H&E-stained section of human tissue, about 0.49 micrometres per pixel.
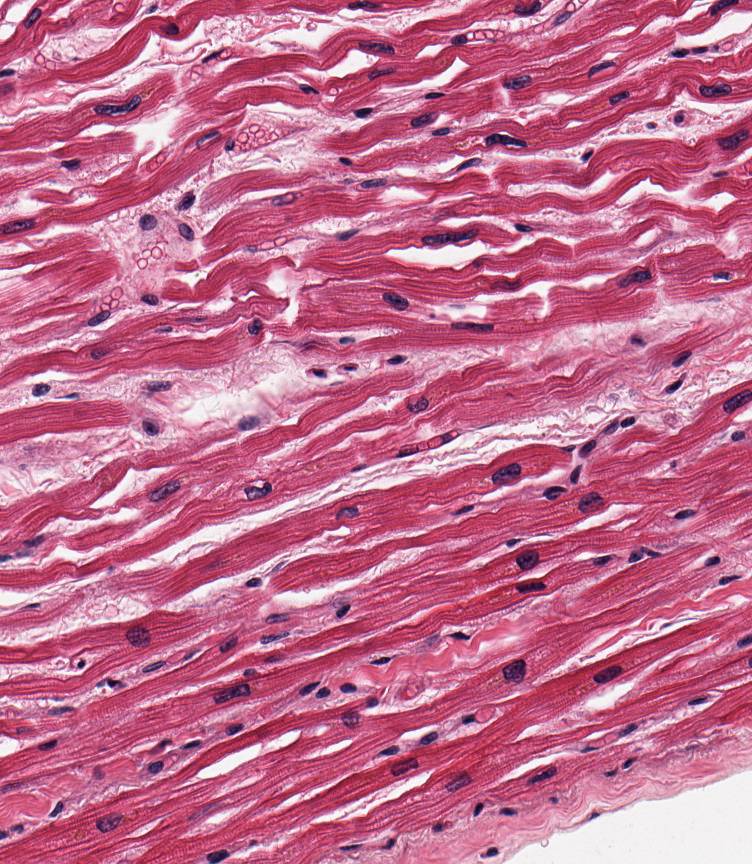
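Atrial appendage of the heart, haematoxylin and eosin. Eosinophilic fibres with fine cross-striations along their length. Oval nuclei central within fibres. Fibres branch and join neighbours. Pale, loose connective tissue between fibres, most abundant in upper half.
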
